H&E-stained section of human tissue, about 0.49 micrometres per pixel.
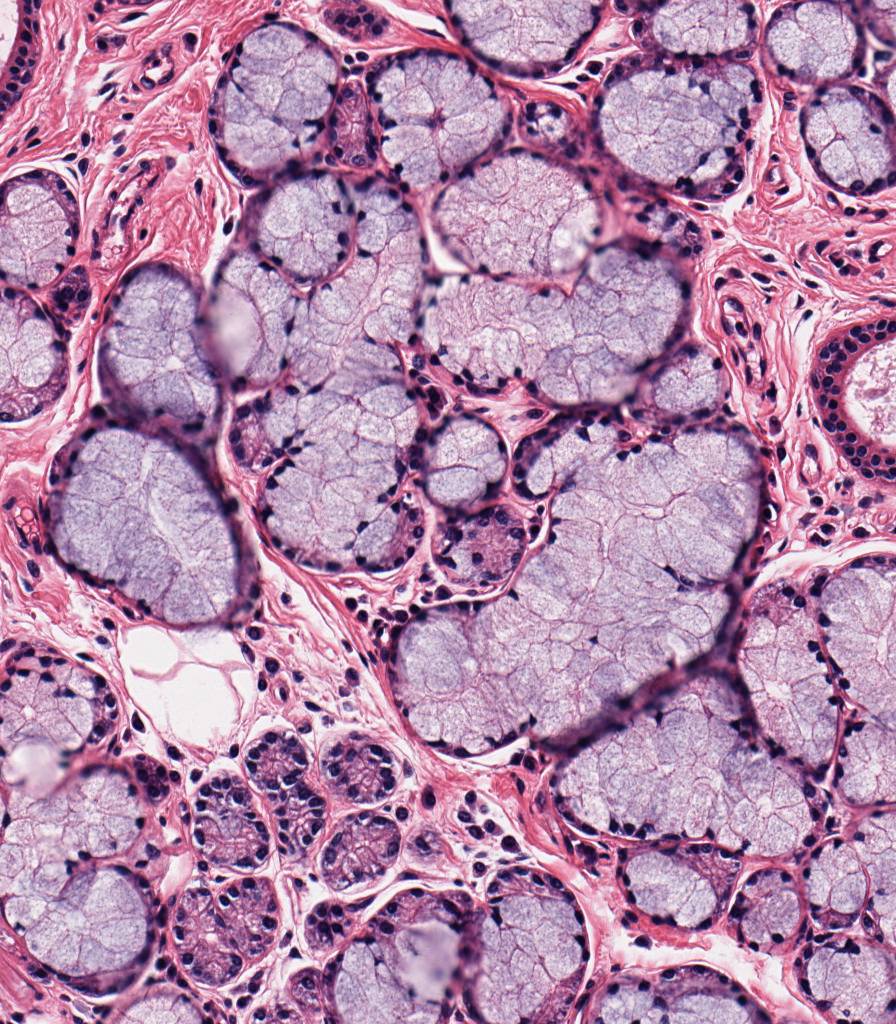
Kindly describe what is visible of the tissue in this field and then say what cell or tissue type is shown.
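Most of the acini here have pale bluish-grey, finely foamy cytoplasm, with dark, flattened nuclei pressed against the cell bases. In the lower left part there's a cluster of smaller acini with darker purple granular cytoplasm and round nuclei. Between them the stroma is pink collagenous tissue with scattered small dark nuclei. This is minor salivary gland.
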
